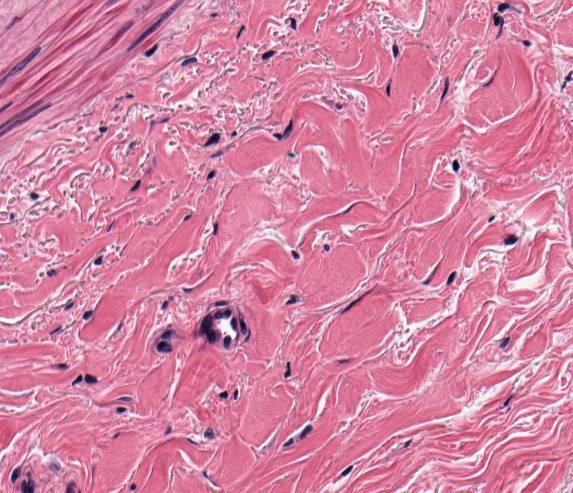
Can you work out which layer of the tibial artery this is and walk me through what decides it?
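Looking across the field, this is tunica adventitia. Thick pink collagen bundles weave in haphazard directions, with sparse small dark spindle-shaped fibroblast nuclei between them.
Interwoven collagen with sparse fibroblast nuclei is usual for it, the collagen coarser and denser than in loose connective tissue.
In the lower half, left of centre, a small ring of dark nuclei surrounds a tiny empty lumen.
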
